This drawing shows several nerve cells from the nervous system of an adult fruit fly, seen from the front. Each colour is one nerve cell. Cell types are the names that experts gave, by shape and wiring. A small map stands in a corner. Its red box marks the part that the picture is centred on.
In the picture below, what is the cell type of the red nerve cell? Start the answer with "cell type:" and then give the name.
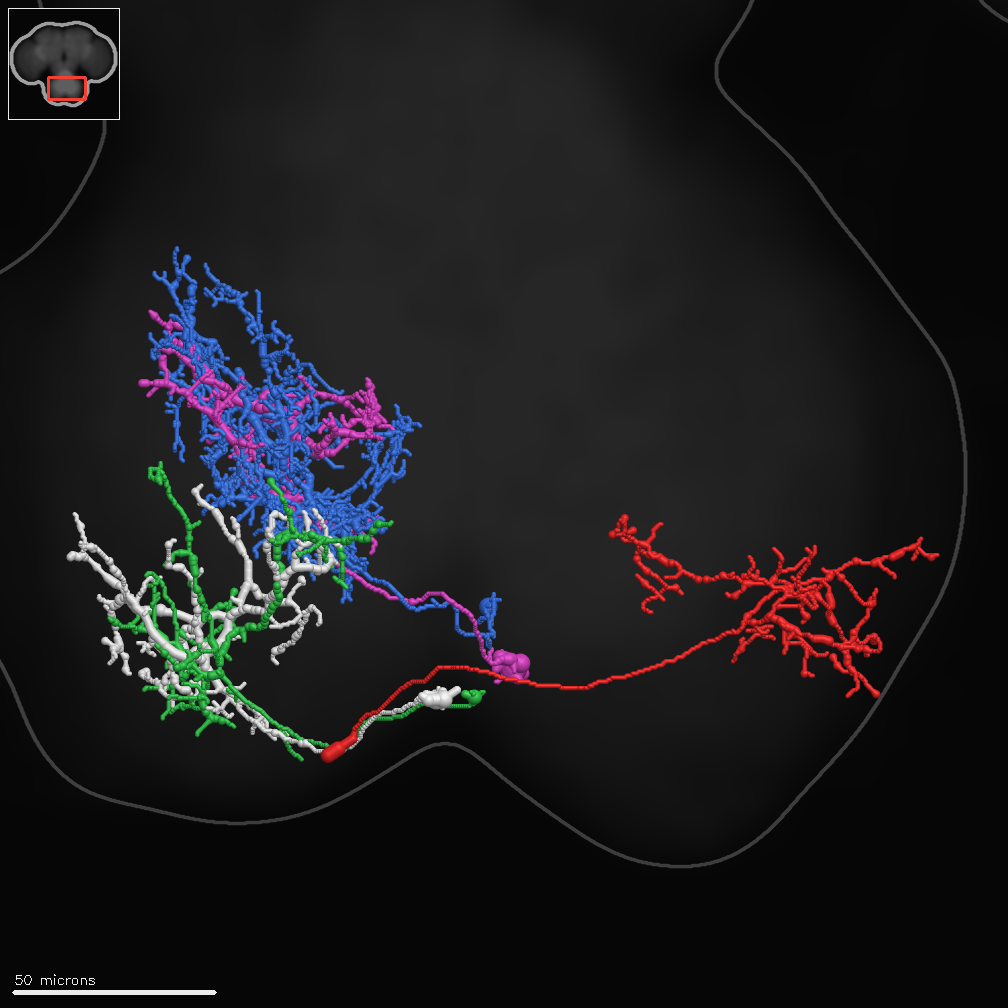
cell type: IN13B079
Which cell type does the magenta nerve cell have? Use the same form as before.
cell type: IN13B031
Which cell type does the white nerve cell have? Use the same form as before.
cell type: IN13B033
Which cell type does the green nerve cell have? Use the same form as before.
cell type: IN13B063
